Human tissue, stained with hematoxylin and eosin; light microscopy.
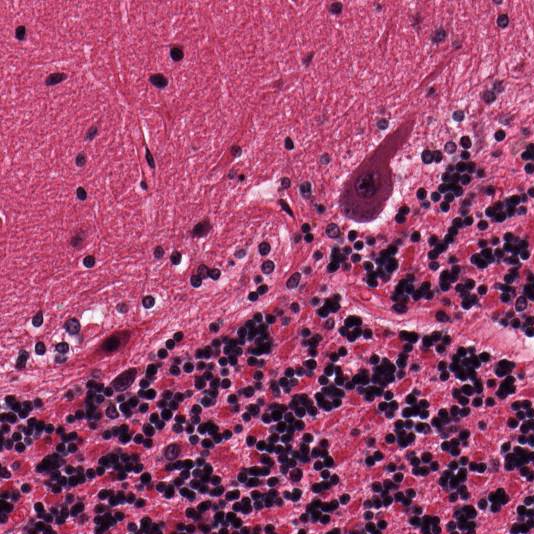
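Cerebellum. The upper field is a pale pink, finely fibrillar neuropil holding only sparse, scattered small nuclei. The lower field is a layer packed with small, round, dark granule cell nuclei showing scant visible cytoplasm, with small nucleus-free pink patches scattered between them. The boundary between the two layers runs diagonally from lower left to upper right.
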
